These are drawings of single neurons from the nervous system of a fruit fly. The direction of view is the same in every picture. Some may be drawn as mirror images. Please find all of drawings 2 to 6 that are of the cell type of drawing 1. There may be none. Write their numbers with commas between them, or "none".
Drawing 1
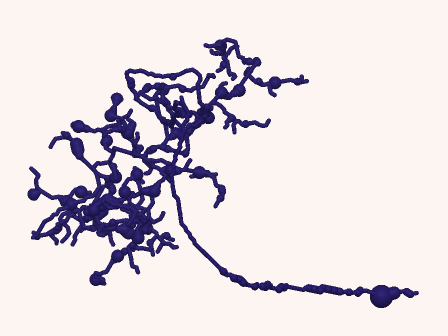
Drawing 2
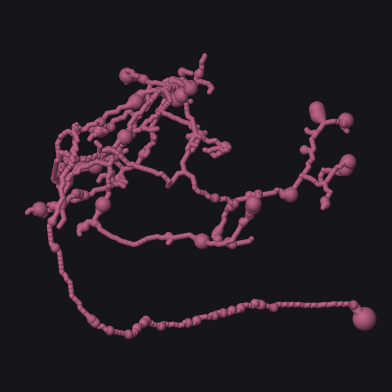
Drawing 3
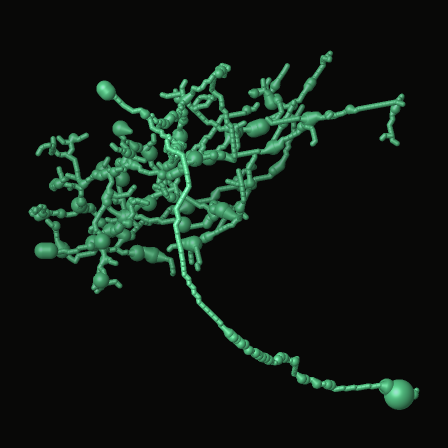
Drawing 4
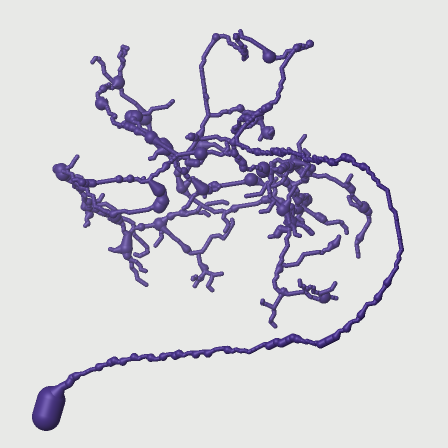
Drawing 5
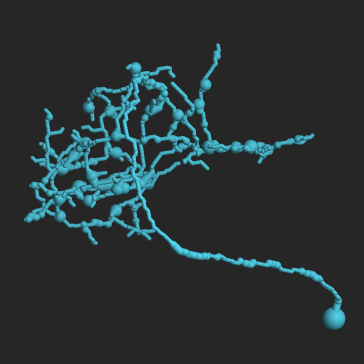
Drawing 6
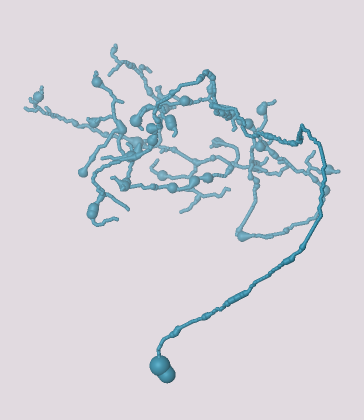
3, 4, 5, 6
